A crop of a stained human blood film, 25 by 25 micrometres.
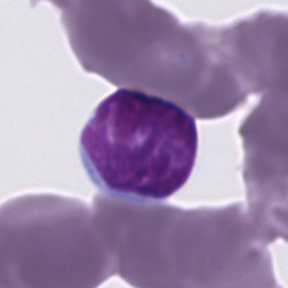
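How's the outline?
Smooth and roughly round.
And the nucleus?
Round as well, about 10 micrometres across, filling nearly the whole cell.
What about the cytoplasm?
Very scant and pale blue; you can see it as a thin crescent at the lower left of the nucleus.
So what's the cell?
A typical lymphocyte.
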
